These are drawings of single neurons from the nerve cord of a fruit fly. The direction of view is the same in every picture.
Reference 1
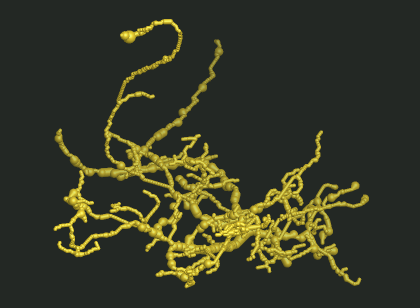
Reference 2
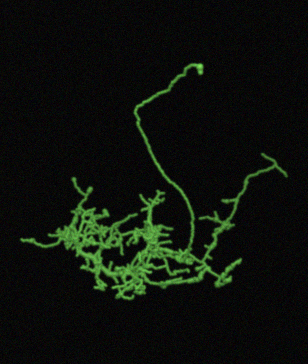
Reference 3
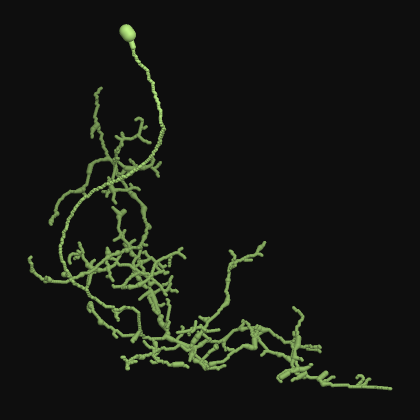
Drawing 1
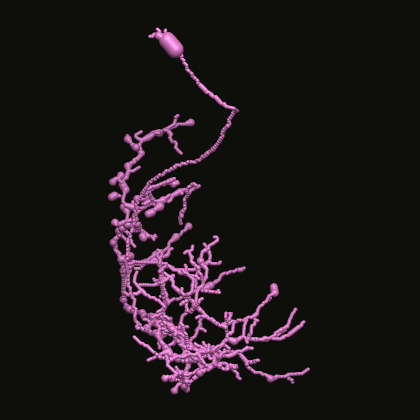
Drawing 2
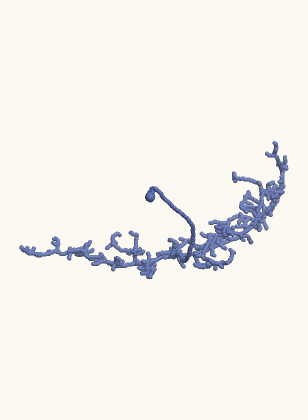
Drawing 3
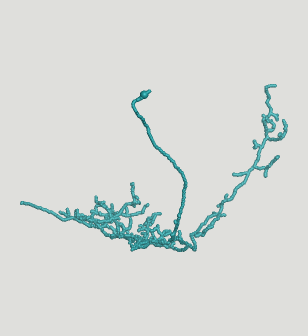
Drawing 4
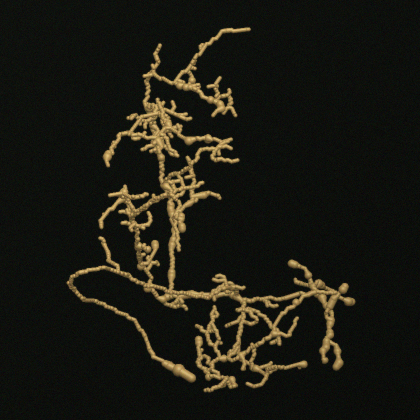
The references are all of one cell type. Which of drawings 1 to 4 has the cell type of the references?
Drawing 2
